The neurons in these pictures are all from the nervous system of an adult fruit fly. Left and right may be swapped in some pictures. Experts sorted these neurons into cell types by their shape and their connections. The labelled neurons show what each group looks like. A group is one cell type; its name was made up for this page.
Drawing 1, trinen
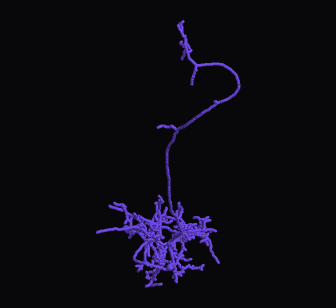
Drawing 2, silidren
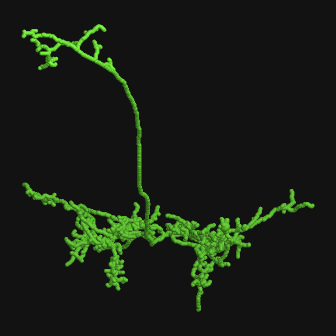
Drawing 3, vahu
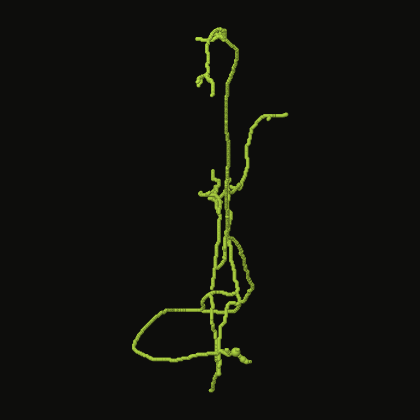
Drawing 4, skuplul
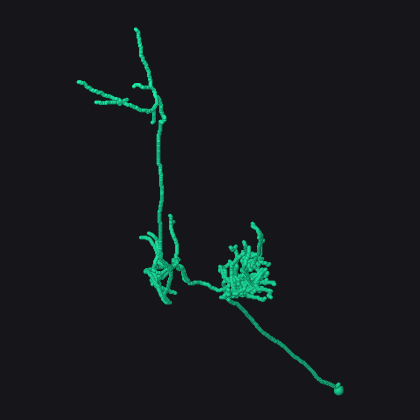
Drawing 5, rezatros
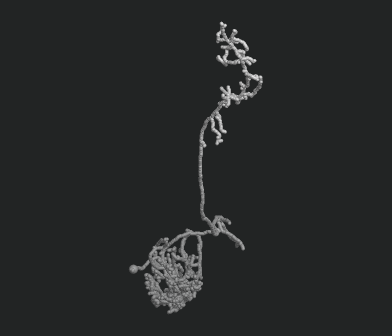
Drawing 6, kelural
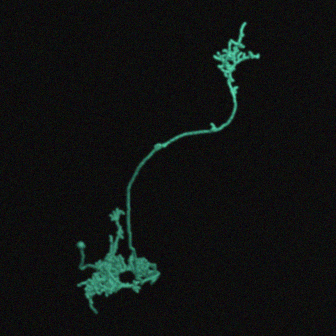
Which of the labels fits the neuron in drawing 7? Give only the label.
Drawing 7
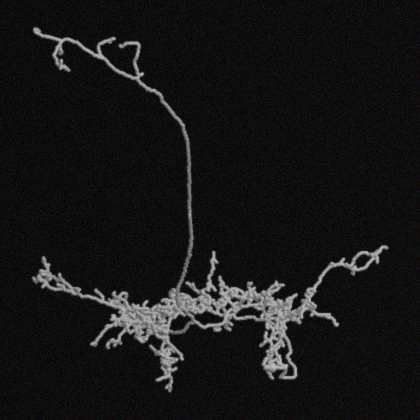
silidren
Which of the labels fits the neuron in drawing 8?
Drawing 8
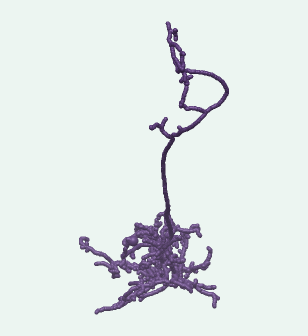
trinen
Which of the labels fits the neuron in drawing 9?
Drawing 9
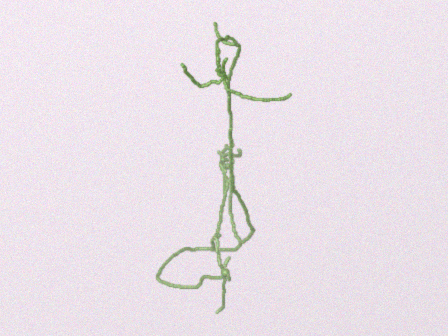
vahu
